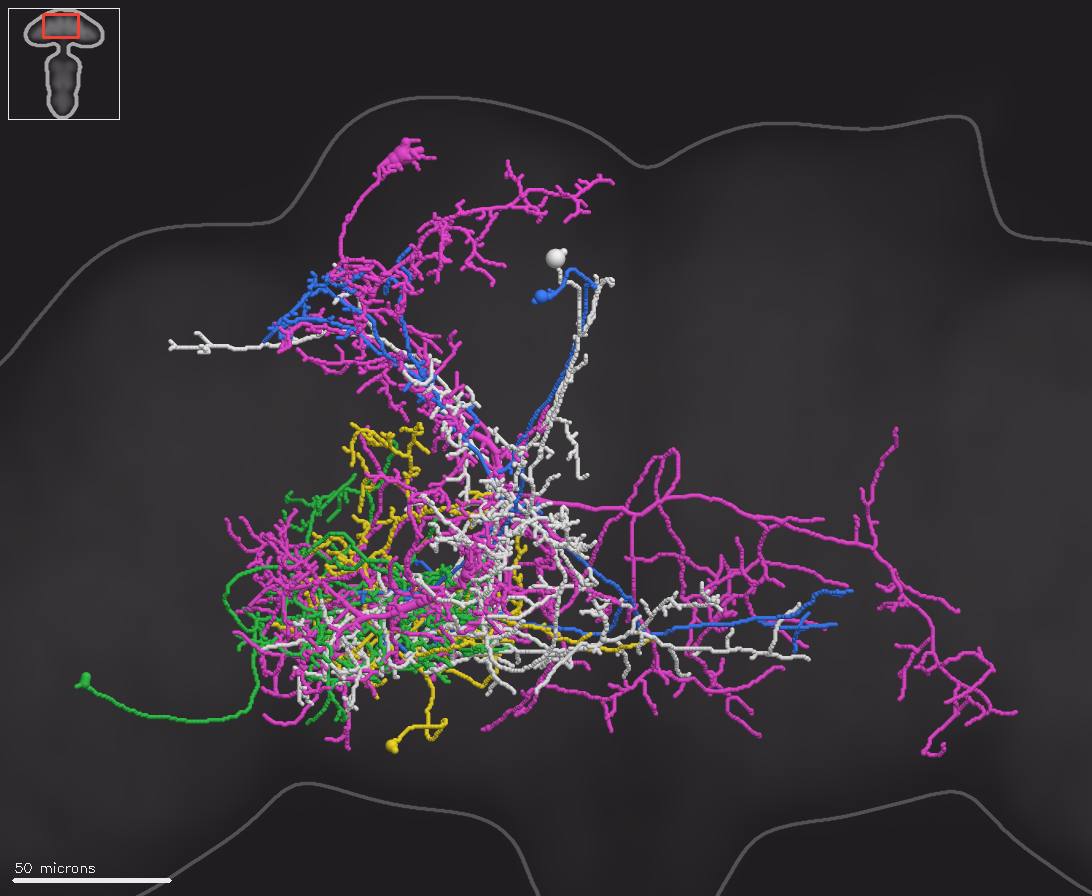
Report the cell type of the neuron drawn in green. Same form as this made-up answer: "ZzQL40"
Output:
"CL128a"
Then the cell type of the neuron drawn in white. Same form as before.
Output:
"PS002"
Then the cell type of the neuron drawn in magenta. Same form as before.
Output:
"CL053"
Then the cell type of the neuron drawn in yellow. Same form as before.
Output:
"CB1958"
